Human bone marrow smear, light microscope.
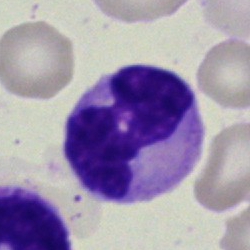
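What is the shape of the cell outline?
It is round, with a smooth border.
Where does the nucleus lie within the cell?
It fills the upper and left part, so the cytoplasm lies mainly to the lower right.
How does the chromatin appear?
Dark purple and dense, with a small pale spot near the centre of the nucleus.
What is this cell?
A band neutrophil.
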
